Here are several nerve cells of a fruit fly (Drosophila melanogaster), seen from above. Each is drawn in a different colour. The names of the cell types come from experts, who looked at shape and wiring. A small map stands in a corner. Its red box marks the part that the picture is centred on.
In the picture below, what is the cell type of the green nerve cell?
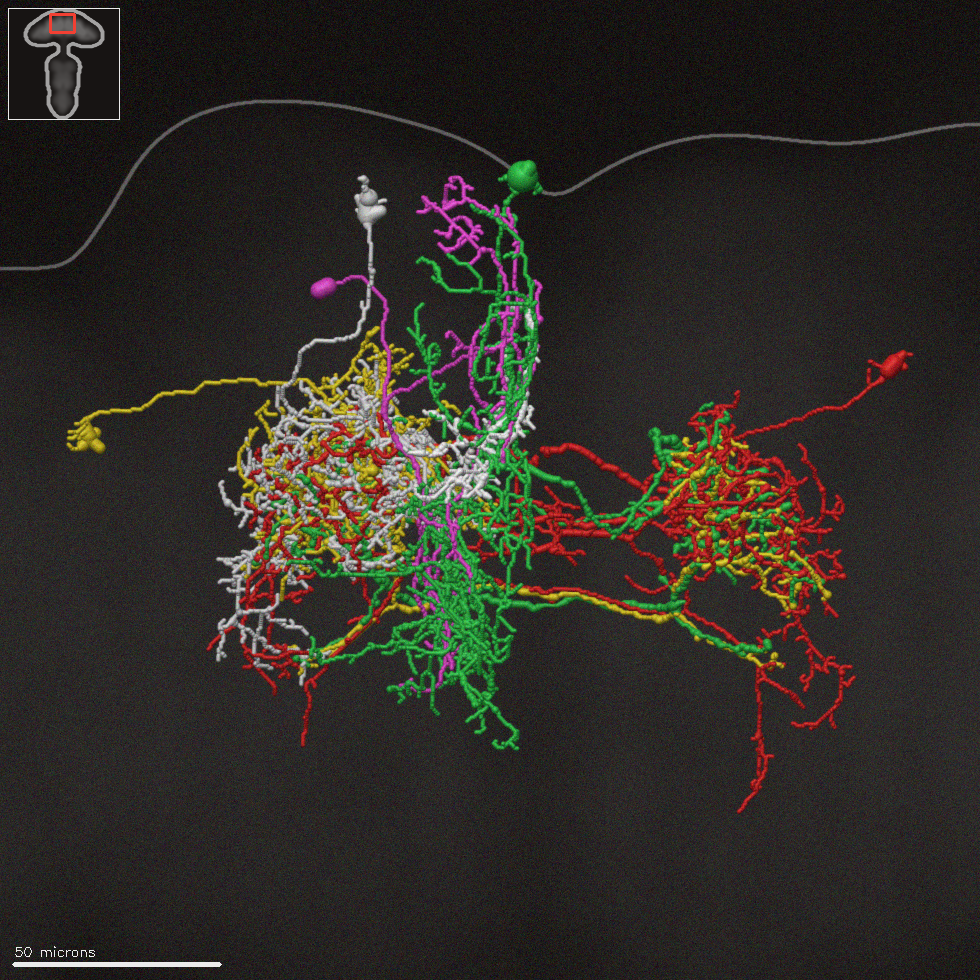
SMP604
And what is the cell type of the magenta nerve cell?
CB4225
